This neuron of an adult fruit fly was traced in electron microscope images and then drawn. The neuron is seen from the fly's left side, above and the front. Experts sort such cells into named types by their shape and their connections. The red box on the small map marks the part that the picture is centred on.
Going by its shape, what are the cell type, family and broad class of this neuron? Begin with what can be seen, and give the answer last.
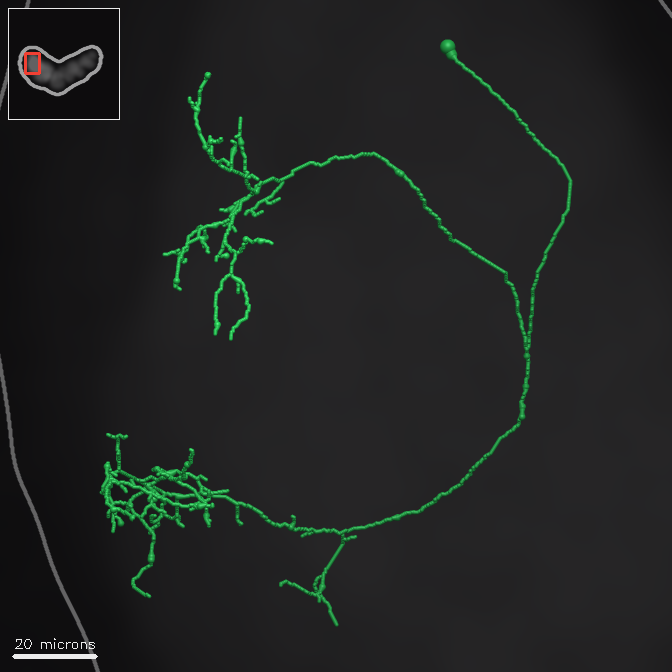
From top to bottom in the picture it spans about 140 microns. Dozens of branch ends can be seen. It is of cell type AVLP485. Its family is hemilineage VPNp&v1_posterior. This is a central-brain intrinsic neuron.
